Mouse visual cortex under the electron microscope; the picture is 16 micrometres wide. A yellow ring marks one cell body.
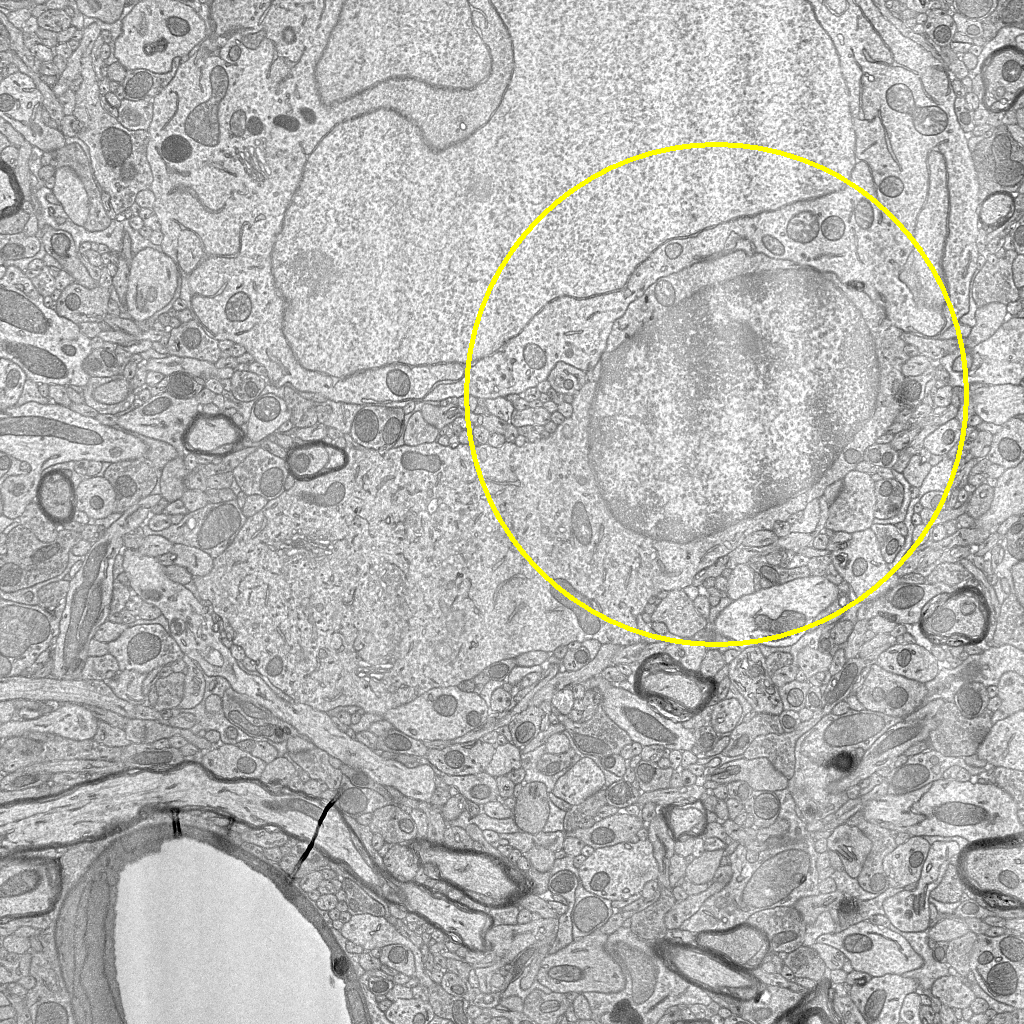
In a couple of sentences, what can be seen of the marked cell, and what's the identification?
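Wholly within the ring lies a rounded oval nucleus. Its outline is smooth and lacks deep folds. No distinct nucleolus is visible. Vertical bands of lighter and darker contrast run across the nucleus. It is an oligodendrocyte.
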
